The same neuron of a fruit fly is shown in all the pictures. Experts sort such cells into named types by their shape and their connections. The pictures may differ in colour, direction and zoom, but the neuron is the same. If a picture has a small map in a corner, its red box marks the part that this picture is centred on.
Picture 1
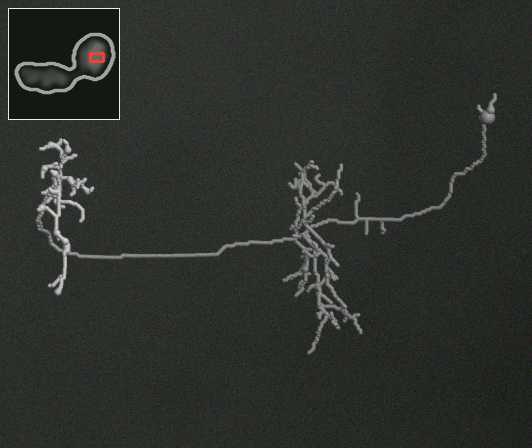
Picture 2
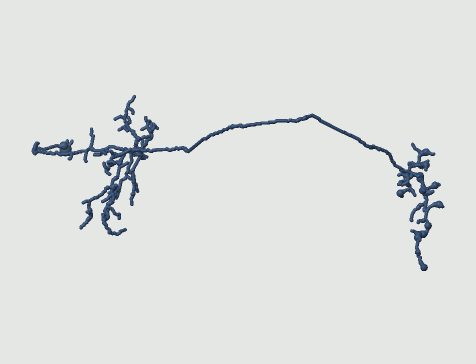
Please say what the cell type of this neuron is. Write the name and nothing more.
Tm35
